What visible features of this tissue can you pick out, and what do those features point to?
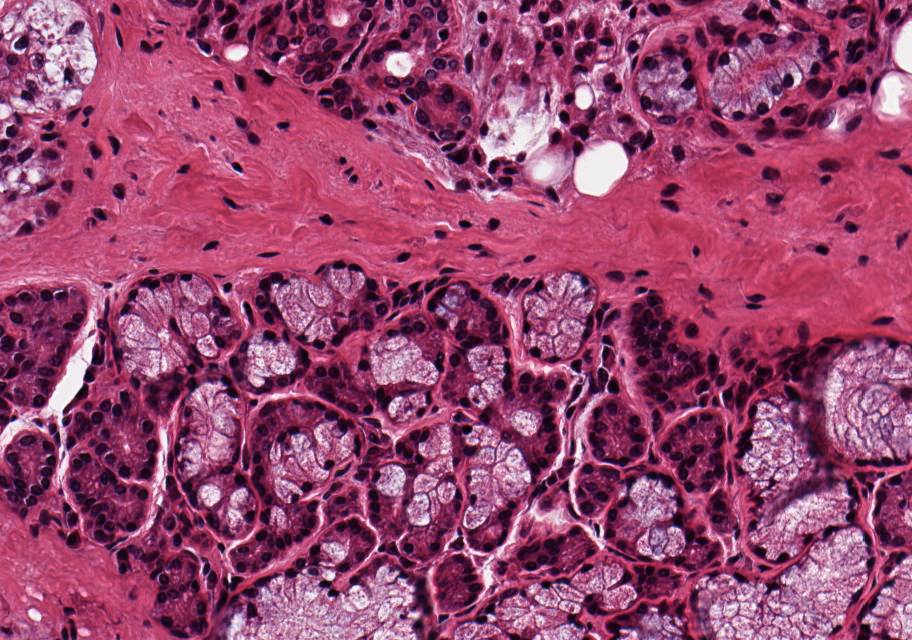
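A broad band of dense pink fibrous tissue crosses the upper middle, with gland above and below. The lower half is packed with acini of pale, foamy cells whose dark, flattened nuclei press against the base. Between them sit clusters of darker purple cells with round nuclei. It's minor salivary gland.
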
